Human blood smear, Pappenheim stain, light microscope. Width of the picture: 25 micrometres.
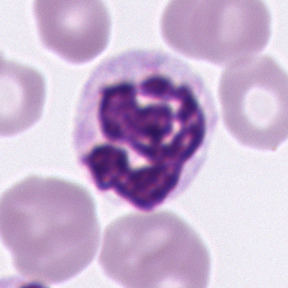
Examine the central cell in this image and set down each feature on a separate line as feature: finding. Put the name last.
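Nucleus: several connected lobes curled into a loop
Nuclear size: about 12 by 10 micrometres
Chromatin: coarsely clumped, dark purple
Cytoplasm: pale lilac-pink
Granules: fine, faint violet-pink
Name: segmented neutrophil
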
